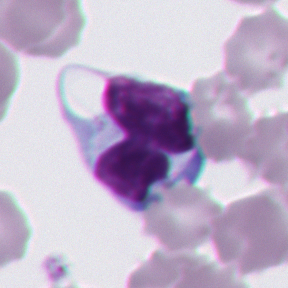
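Typical lymphocyte at the centre of the field. Its nucleus is divided into two large lobes, one upper and one lower, and the chromatin stains dark purple and looks dense throughout both. The cytoplasm is pale blue. A clear, almost colourless bulge extends from the upper left of the cell.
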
